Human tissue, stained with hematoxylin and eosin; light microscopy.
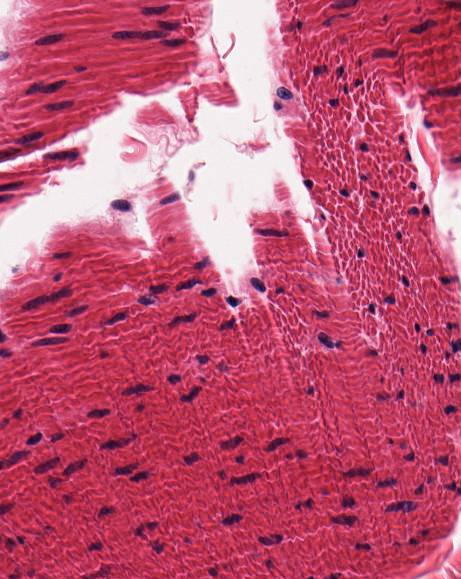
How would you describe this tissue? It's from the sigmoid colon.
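The fibre cytoplasm stains a deep pink-red with eosin. In the lengthwise-cut fibres, the nuclei are dark, elongated and lie parallel to the fibres, and those fibres in the lower part have a fine wavy outline. Connective tissue between the fibres is scant, appearing only as thin pale clefts.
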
